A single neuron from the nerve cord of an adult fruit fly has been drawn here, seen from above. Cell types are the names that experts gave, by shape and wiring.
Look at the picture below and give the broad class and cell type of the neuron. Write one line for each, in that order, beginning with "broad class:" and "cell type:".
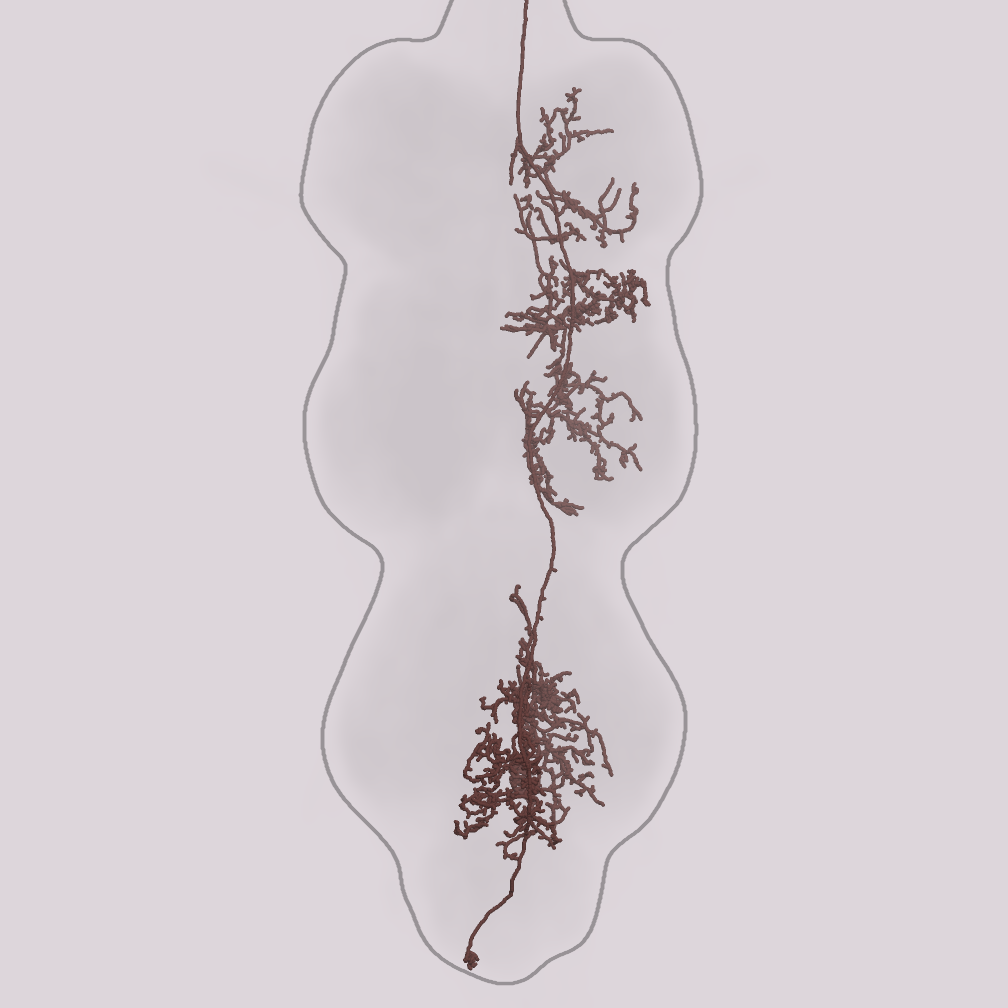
broad class: ascending neuron
cell type: ANXXX027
